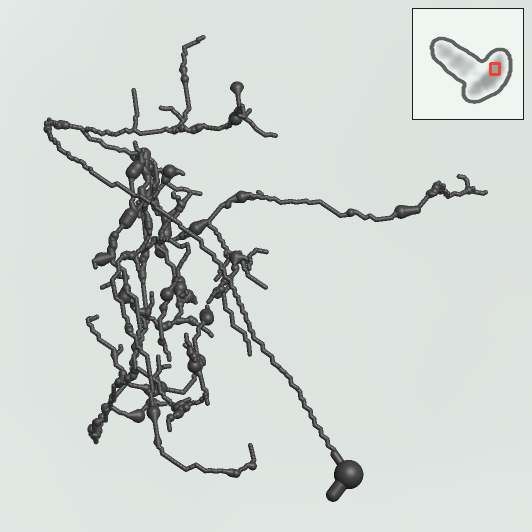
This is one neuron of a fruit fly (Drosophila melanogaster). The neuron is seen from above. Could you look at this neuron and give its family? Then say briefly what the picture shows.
The family is hemilineage SMPpd1. It is a central-brain intrinsic neuron. The picture shows dozens of branch ends. In this view it is about as wide as it is tall.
